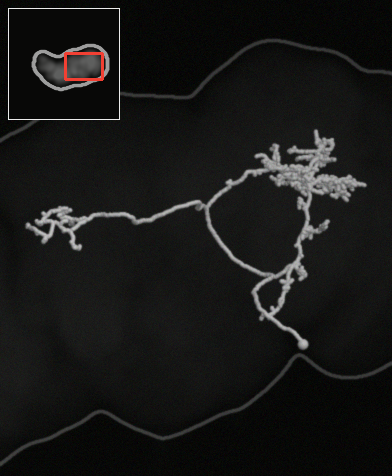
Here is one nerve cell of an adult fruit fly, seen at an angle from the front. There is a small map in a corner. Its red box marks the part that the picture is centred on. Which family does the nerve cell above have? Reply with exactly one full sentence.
The family assigned to this nerve cell is hemilineage LALv1_ventral.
